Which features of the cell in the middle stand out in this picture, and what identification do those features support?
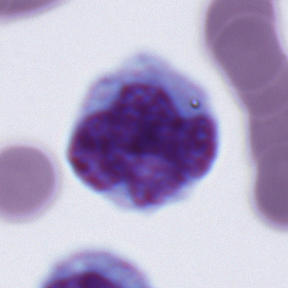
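Look first at the overall shape, which is roughly round. Then the nucleus: its outline is irregular, with several notches that give it a lobed look. The band of cytoplasm is widest above the nucleus, and you won't find vacuoles in it. This cell is a monocyte.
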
